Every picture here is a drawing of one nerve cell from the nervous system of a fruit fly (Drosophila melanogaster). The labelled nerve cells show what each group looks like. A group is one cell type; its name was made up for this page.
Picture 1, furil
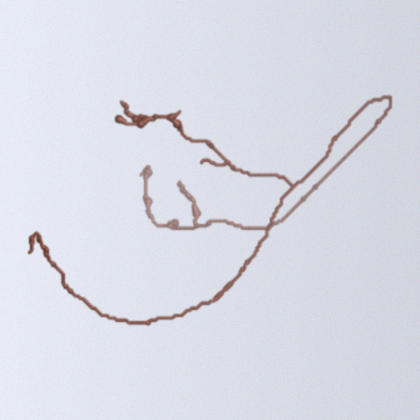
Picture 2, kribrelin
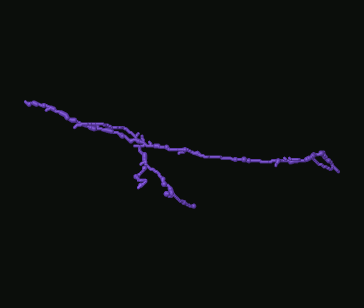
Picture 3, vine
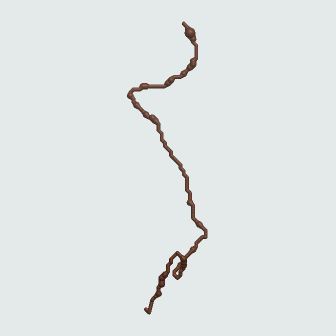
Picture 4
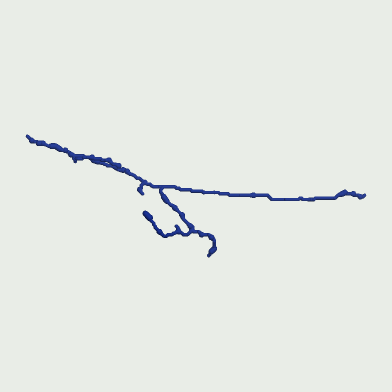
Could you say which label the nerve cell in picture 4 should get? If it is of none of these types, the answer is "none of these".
kribrelin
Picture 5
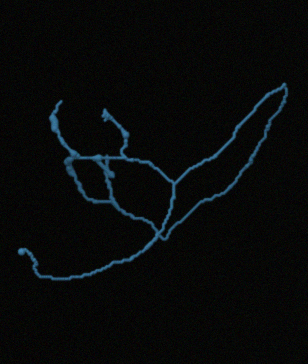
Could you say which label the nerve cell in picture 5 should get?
furil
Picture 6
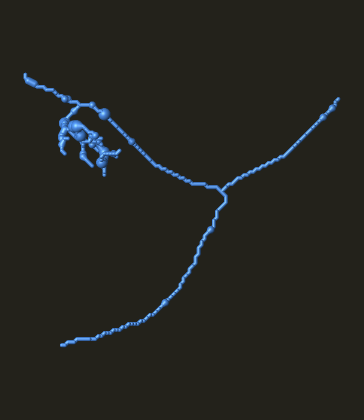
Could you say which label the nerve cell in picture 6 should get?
furil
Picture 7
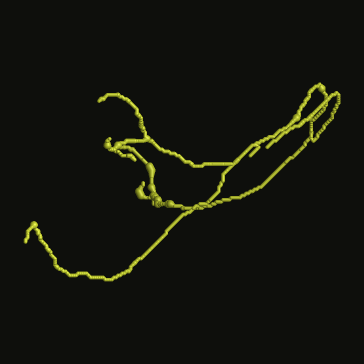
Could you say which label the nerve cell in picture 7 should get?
furil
